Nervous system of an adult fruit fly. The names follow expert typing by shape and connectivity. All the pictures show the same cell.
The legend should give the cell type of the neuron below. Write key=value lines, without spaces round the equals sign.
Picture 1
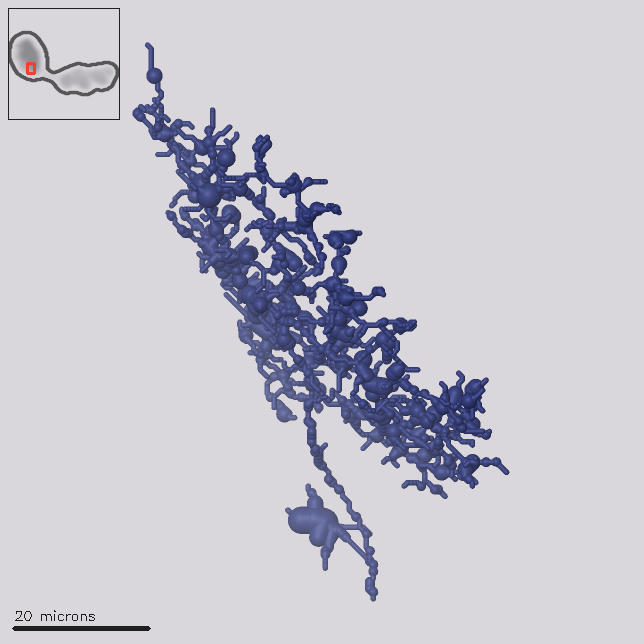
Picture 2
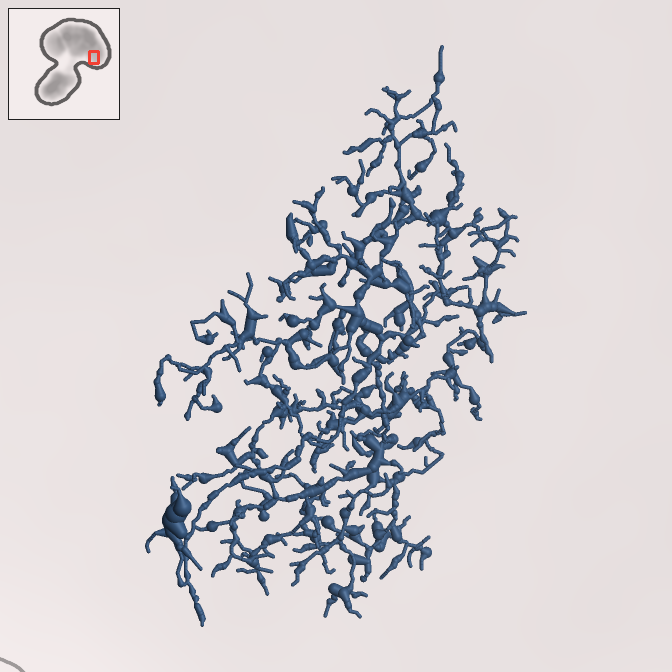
cell_type=Pm9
